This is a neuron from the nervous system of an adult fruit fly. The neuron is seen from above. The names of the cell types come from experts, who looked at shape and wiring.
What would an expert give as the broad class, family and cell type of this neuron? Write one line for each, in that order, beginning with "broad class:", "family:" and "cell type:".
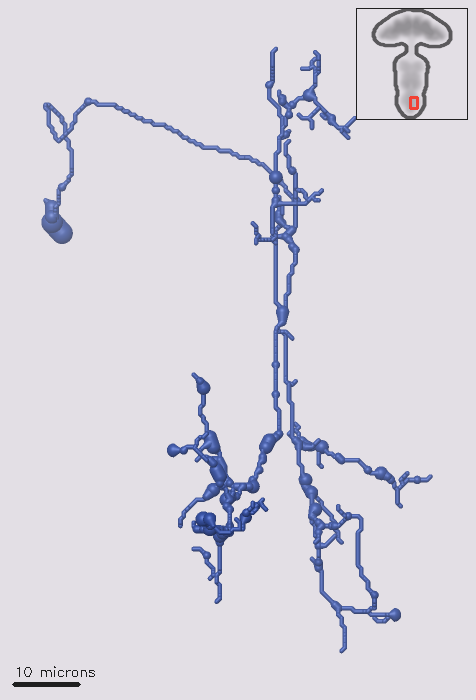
broad class: nerve-cord intrinsic neuron
family: hemilineage 14A
cell type: IN14A077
